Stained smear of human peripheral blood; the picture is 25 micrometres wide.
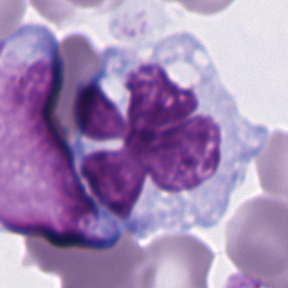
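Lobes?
One, upper left, stands apart from the others.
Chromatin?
Dark purple, scattered with small paler spots.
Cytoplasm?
Pale blue, a broad rim around the nucleus, with clear round vacuoles at upper right.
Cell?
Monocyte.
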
